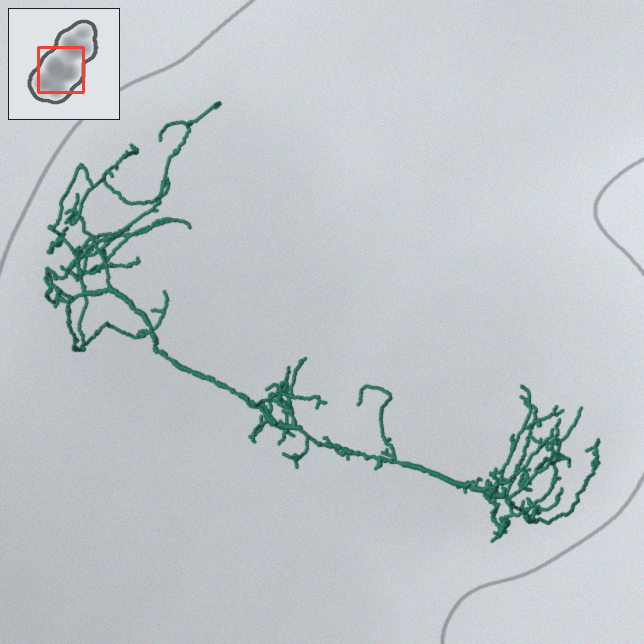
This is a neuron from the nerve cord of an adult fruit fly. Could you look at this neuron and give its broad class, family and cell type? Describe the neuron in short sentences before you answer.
Dozens of branch ends can be seen. As drawn here it is wider than it is tall. This is a nerve-cord intrinsic neuron. Its family is hemilineage 18B. The cell type is IN18B031.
